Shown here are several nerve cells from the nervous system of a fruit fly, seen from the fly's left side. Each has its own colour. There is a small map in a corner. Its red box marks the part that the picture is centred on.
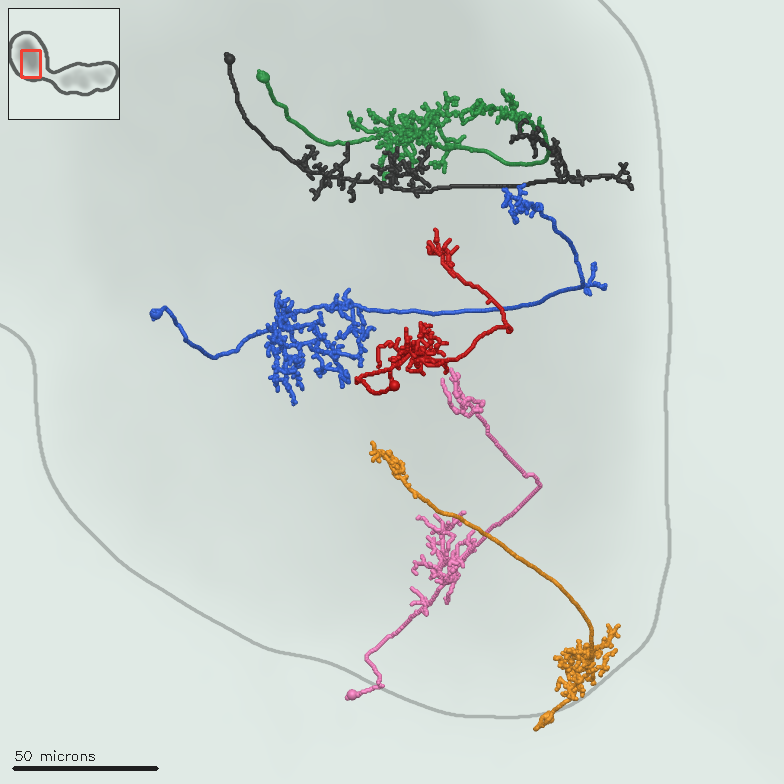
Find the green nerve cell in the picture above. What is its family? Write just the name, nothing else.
Tm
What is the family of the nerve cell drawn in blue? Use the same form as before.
TmY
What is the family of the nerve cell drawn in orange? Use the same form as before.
Tm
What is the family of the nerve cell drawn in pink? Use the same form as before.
Tm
